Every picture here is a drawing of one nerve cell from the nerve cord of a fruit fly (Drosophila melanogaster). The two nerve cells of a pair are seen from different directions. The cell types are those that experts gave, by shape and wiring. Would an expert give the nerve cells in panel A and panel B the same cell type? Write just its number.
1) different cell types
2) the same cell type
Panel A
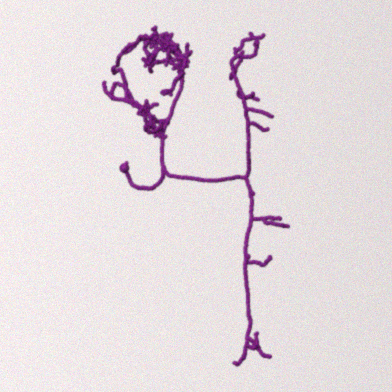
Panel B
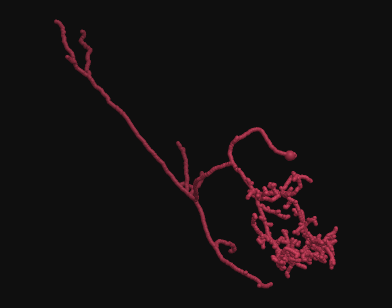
1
